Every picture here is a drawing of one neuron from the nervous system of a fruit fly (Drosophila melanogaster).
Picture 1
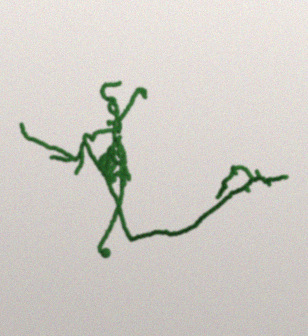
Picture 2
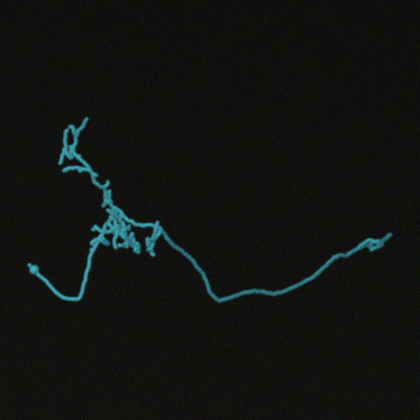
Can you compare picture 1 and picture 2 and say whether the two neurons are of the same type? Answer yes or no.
yes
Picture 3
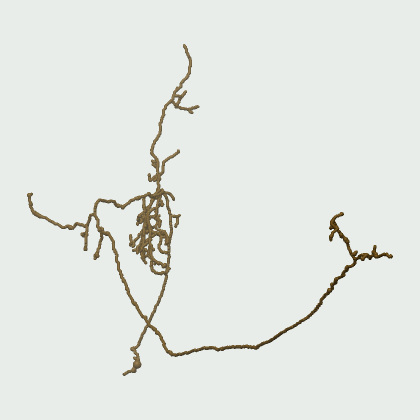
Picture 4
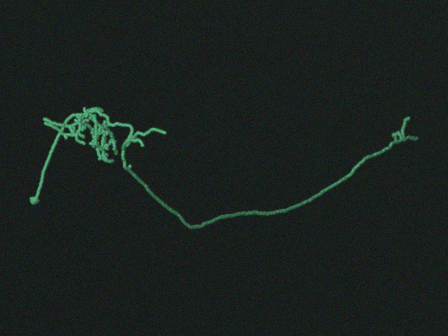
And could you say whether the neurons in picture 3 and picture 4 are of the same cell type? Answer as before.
no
